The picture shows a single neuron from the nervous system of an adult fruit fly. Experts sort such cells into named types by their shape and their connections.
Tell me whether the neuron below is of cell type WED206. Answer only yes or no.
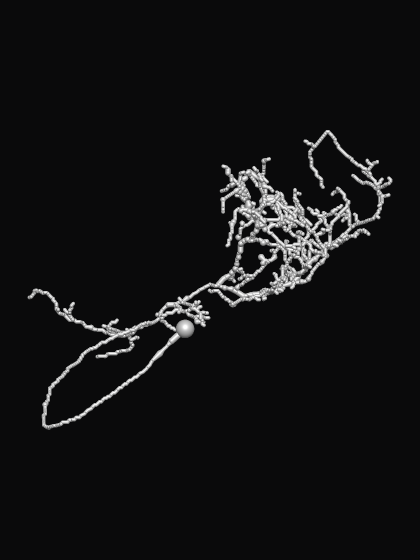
yes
